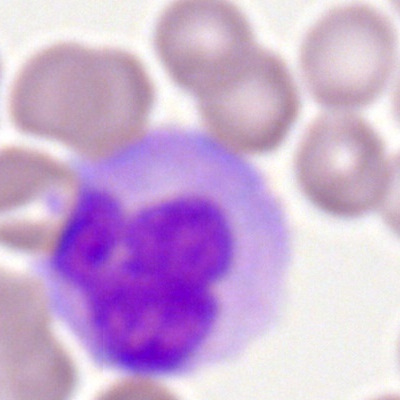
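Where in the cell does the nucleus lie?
Toward the lower left.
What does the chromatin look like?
Dark purple, broken by small paler patches.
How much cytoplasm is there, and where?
Plentiful, forming a wide pale lilac-blue band on the upper and right sides of the nucleus.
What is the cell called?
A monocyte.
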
